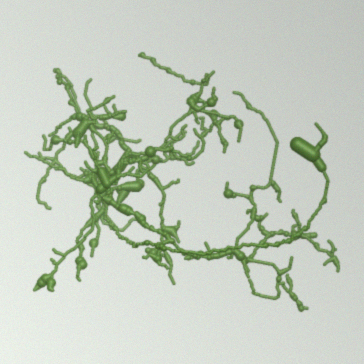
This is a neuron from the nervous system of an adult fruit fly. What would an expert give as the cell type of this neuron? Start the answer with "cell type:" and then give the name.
cell type: GNG379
